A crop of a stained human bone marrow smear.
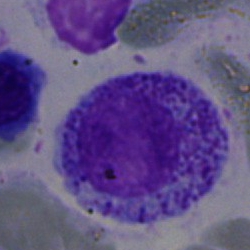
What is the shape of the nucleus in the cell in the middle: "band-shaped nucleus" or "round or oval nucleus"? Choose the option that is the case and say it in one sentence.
A nucleus forming one compact round or oval mass is found in this cell.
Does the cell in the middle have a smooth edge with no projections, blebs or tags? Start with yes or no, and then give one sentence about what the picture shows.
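Yes. The outline of the cell is round and smooth.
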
